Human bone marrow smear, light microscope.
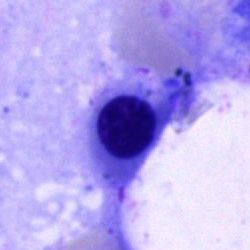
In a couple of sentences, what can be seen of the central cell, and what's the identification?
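Dense chromatin stains the nucleus a uniformly dark purple. No nucleolus is visible within it. No granules are seen around the nucleus, and no vacuoles are seen in or around it. The cell is an erythroblast.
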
